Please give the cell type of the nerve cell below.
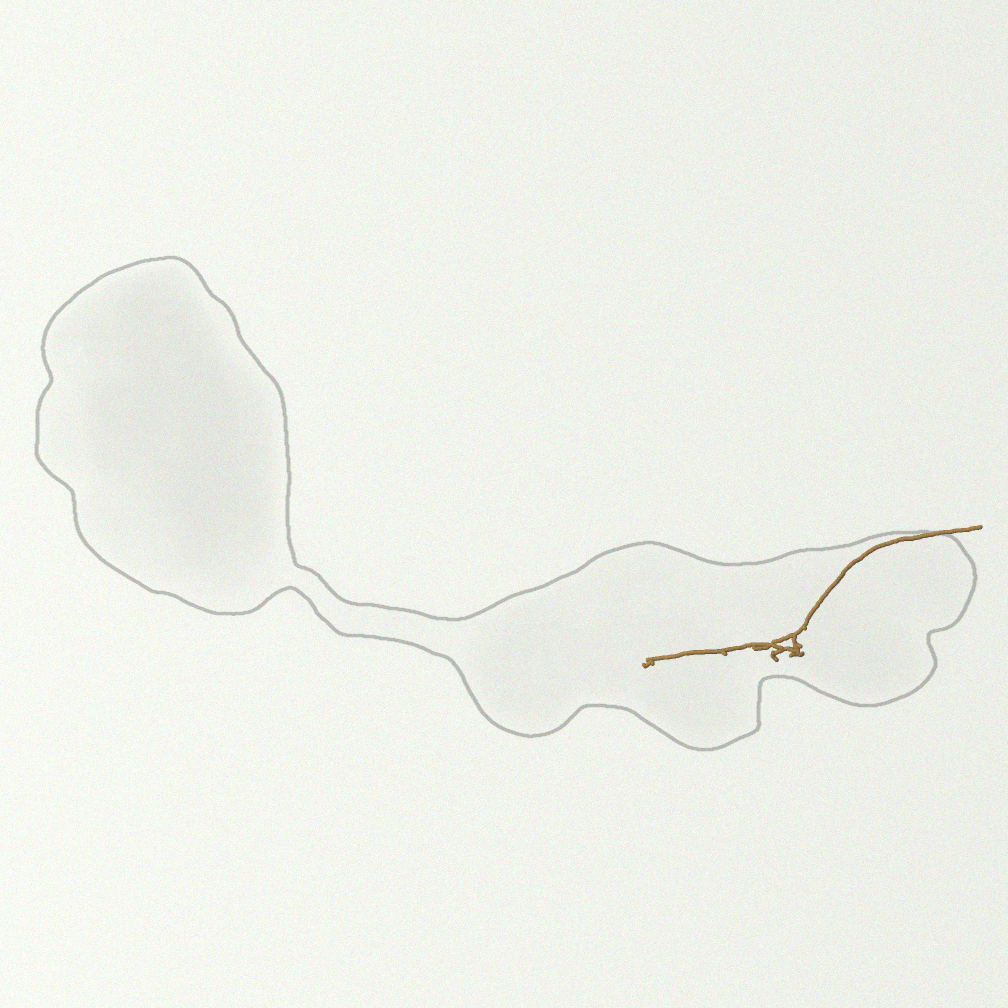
SNpp02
